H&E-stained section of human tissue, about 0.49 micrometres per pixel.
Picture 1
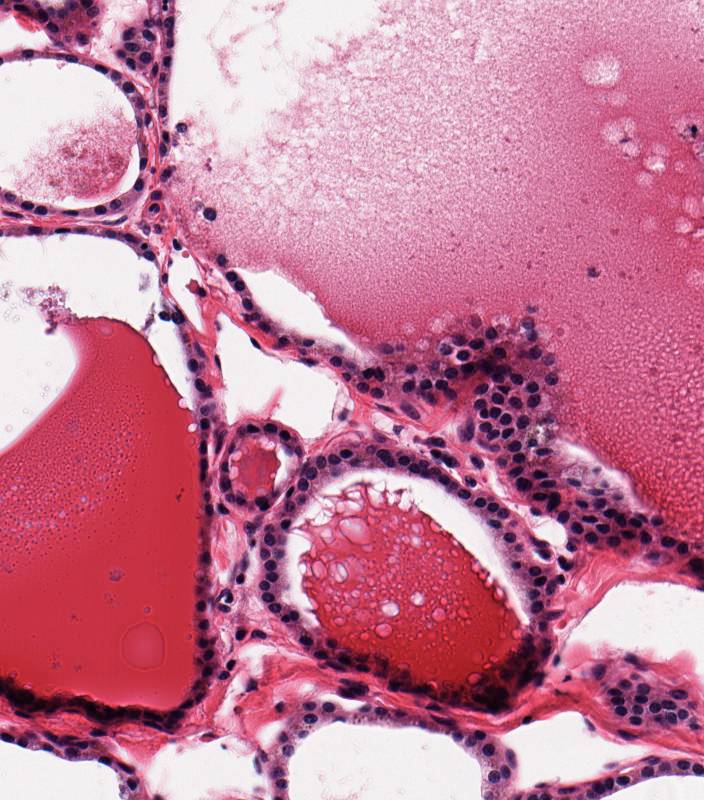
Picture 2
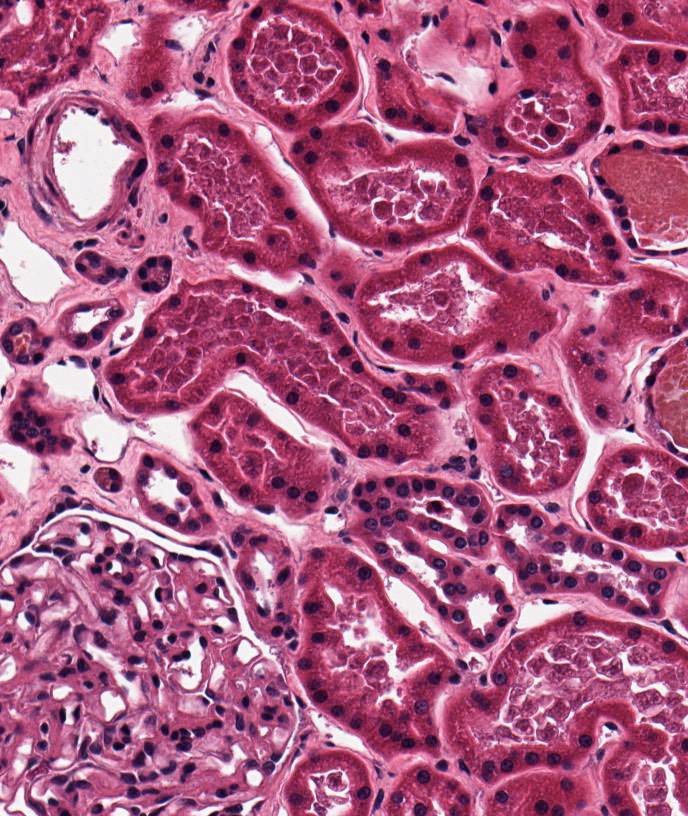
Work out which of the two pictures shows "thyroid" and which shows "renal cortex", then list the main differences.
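Here the thyroid is picture 1 and the renal cortex is picture 2. In picture 1, closed, rounded follicles of widely varying size pack together, each lined by one layer of flattened to low cuboidal cells with round, dark nuclei. Look at the very large upper-right follicle: its paler pink colloid turns frothy and whitish towards the top. Picture 2 instead holds closely packed tubules in round and elongated profiles, mostly lined by single-layered cuboidal cells with deeply eosinophilic granular cytoplasm. The large pink tubules have fuzzy, ragged luminal surfaces, leaving only narrow, irregular lumens. Compare the smaller tubules in the lower centre and right, with paler cytoplasm, crowded nuclei and clean open lumens.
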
